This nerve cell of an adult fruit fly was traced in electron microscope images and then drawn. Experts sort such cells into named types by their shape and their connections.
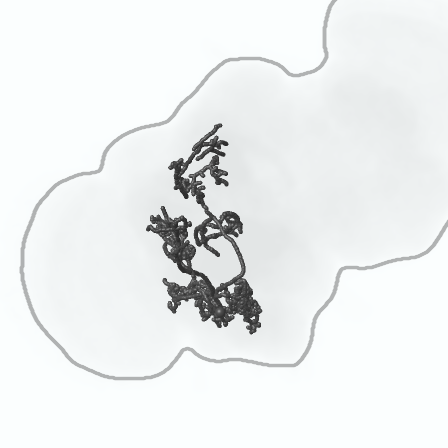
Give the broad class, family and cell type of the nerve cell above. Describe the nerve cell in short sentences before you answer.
As drawn here it is taller than it is wide. It is a nerve-cord intrinsic neuron. Its family is hemilineage 17B. It is of cell type IN17B008.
